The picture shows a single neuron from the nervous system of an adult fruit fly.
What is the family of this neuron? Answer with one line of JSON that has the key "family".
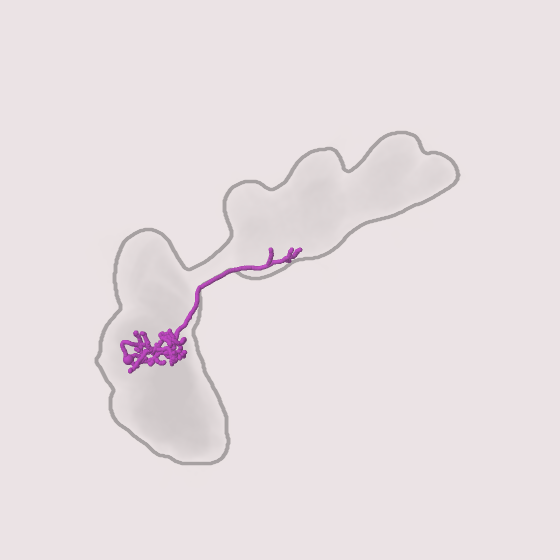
{"family": "hemilineage MX12"}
